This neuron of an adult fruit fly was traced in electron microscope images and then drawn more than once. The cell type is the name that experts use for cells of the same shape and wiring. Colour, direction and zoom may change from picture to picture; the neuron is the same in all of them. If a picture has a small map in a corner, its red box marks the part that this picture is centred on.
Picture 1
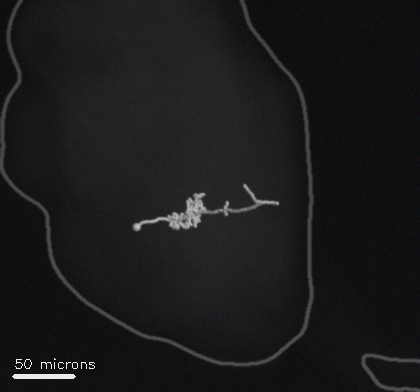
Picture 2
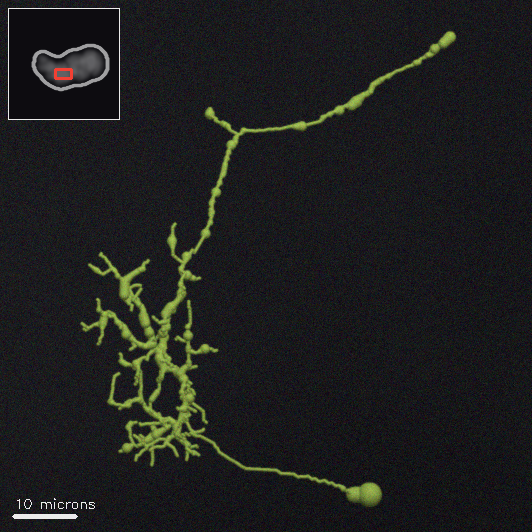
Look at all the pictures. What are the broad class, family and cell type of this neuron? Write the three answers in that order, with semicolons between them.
optic-lobe intrinsic neuron; TmY; TmY3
